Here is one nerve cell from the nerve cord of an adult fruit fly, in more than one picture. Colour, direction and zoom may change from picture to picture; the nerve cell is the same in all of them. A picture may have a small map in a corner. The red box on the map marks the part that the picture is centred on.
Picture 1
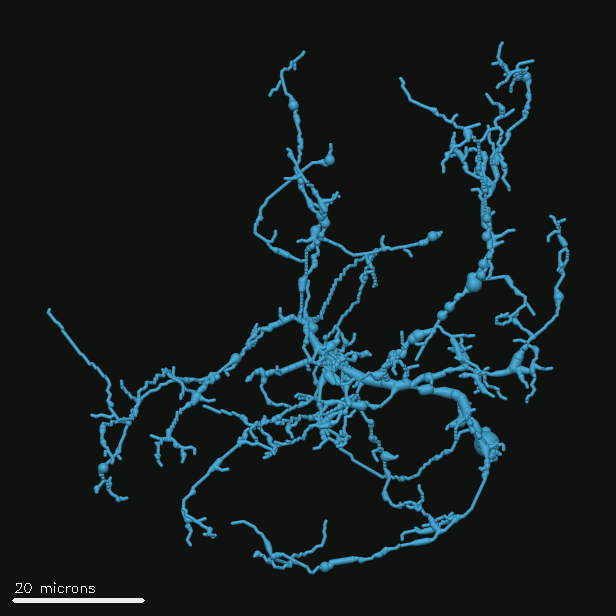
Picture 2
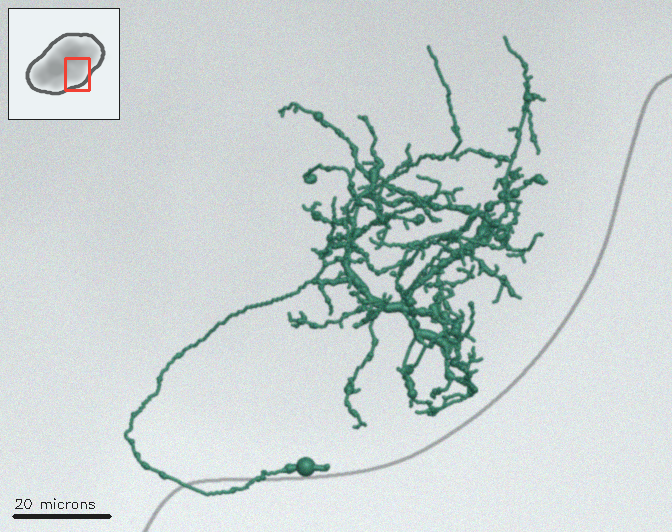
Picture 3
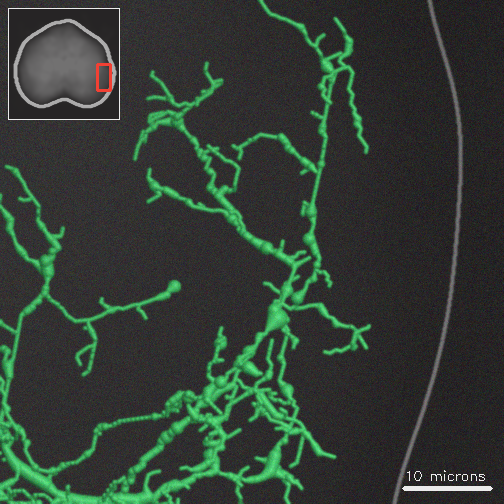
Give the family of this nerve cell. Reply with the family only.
hemilineage 20A.22A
